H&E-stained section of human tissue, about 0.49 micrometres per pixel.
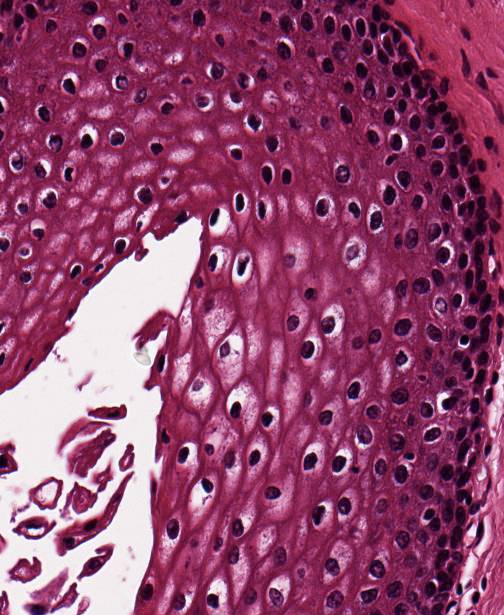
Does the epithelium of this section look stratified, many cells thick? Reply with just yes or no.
Yes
